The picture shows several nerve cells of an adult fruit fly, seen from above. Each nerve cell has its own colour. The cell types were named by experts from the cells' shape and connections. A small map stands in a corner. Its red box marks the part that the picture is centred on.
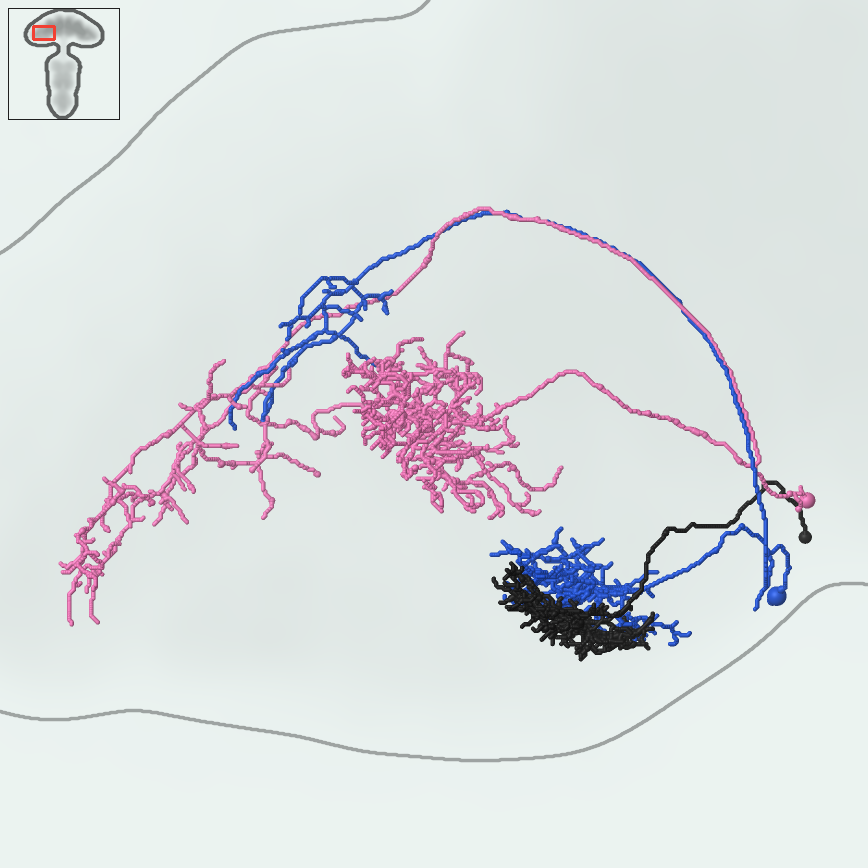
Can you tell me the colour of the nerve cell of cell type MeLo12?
blue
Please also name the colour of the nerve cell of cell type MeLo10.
pink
